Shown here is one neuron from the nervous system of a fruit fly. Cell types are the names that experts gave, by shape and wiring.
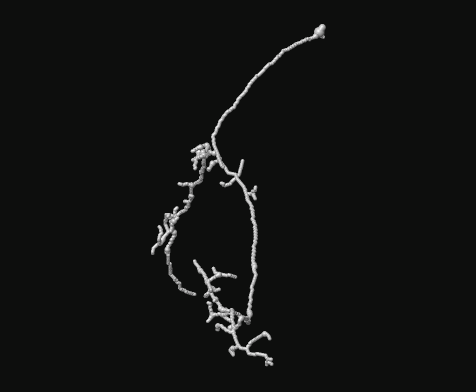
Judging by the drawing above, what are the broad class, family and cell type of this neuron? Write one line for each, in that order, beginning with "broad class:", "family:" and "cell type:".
broad class: central-brain intrinsic neuron
family: hemilineage SLPpl1
cell type: SMP229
